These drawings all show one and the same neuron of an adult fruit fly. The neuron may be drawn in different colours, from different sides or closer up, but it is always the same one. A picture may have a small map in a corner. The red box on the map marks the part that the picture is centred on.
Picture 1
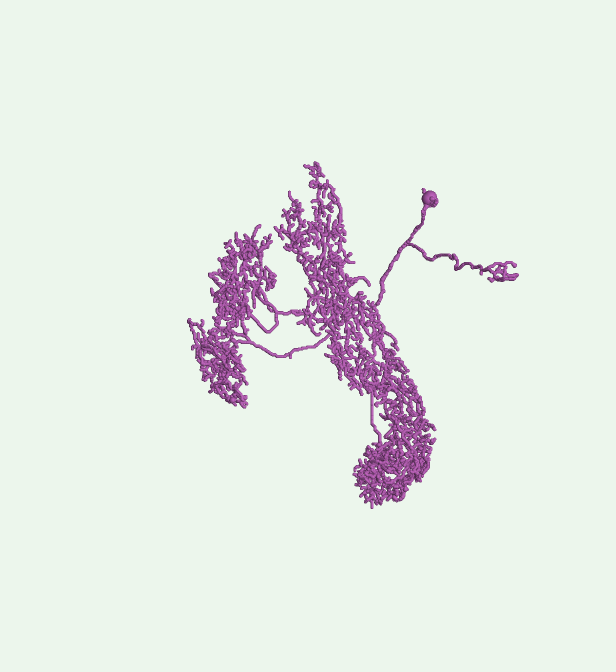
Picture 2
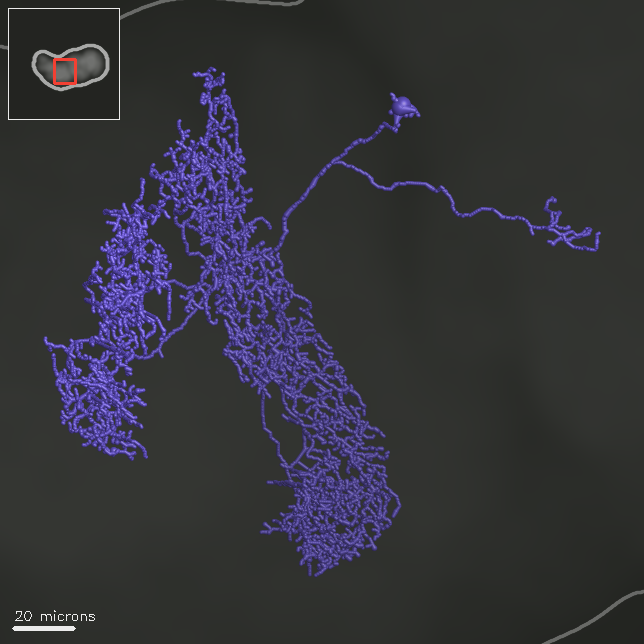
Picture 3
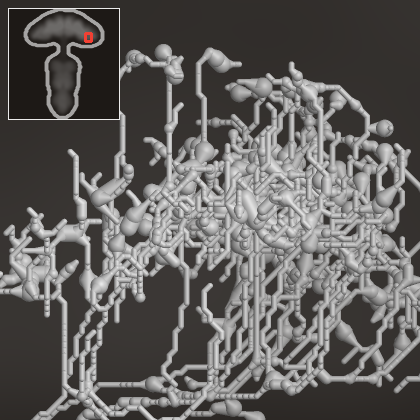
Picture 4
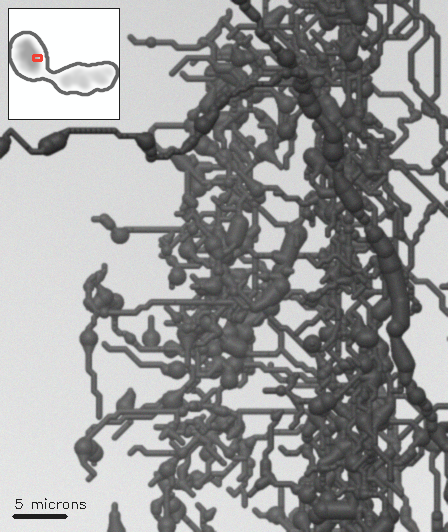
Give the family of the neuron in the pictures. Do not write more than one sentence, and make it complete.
The neuron counts as part of family LPT.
